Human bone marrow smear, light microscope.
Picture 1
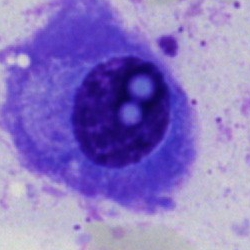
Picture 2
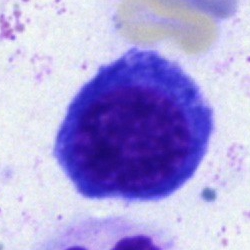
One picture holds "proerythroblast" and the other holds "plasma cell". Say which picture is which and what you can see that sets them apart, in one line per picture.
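Picture 1 is a plasma cell. The cytoplasm is abundant and deep blue-purple.
Picture 2 is a proerythroblast. The nucleus fills most of the cell.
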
